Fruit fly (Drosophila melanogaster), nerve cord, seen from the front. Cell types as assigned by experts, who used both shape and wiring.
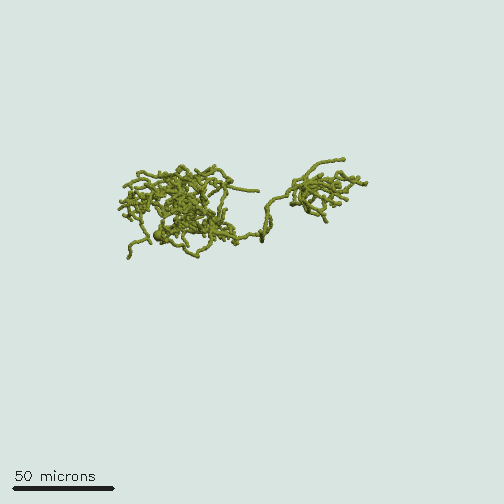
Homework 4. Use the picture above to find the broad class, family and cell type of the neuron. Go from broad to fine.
ascending neuron; hemilineage 18B; AN18B025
